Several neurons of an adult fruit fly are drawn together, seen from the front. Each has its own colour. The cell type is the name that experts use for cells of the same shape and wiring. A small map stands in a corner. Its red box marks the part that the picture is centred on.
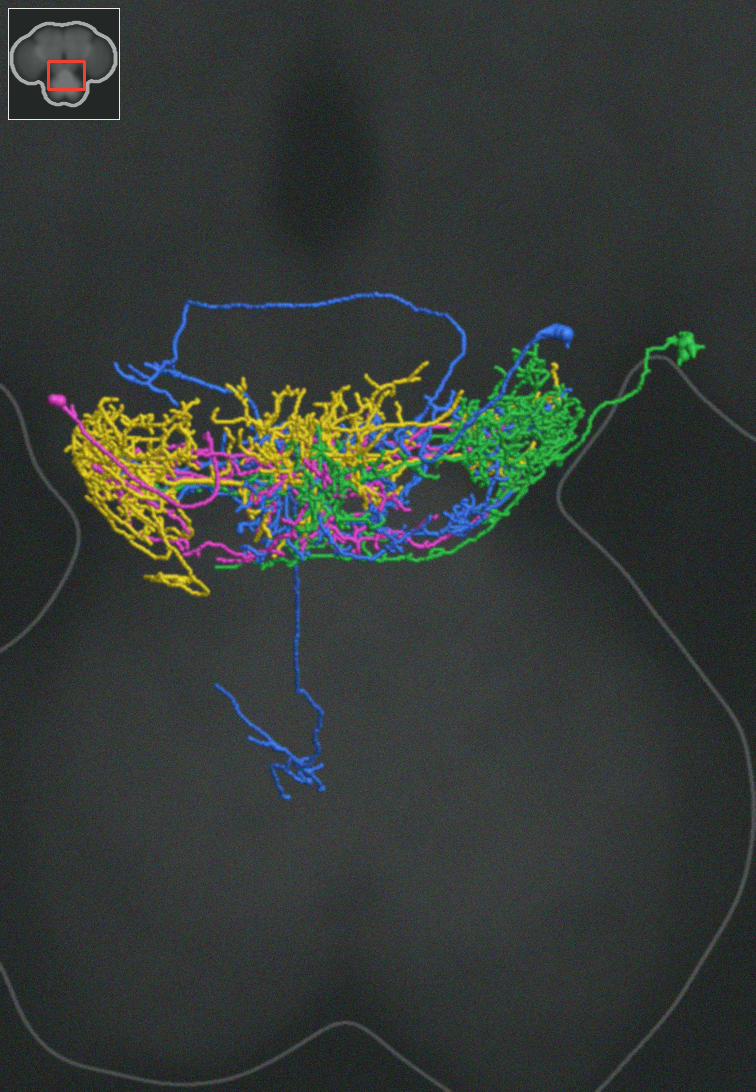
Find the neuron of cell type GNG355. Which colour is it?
magenta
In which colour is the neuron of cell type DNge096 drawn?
blue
